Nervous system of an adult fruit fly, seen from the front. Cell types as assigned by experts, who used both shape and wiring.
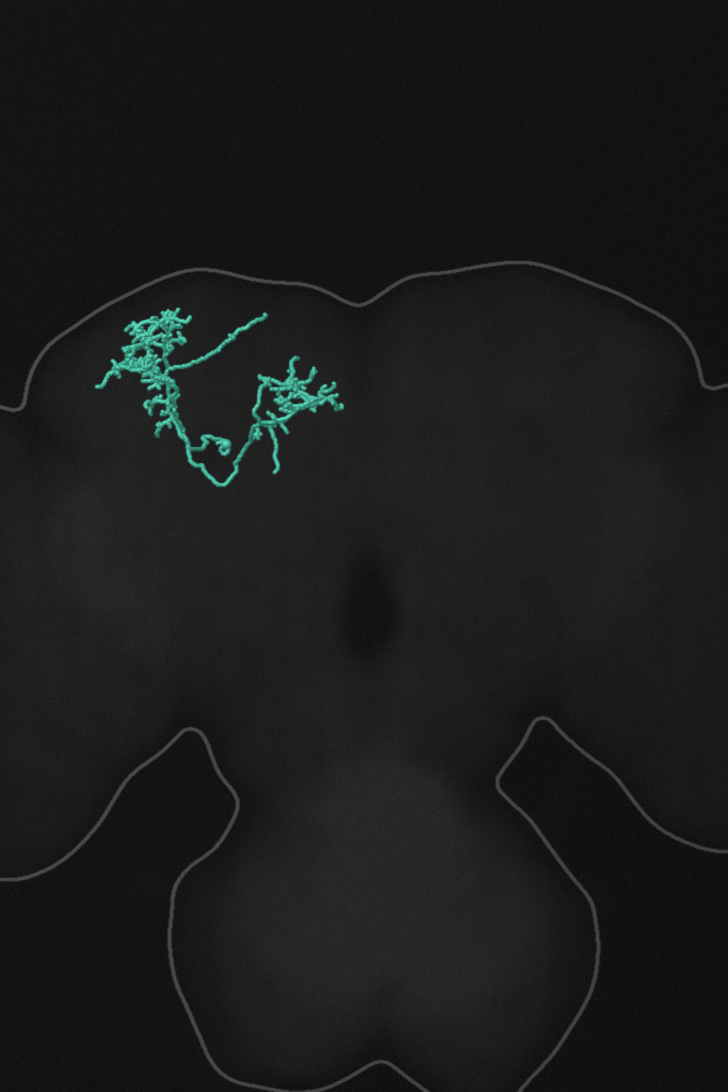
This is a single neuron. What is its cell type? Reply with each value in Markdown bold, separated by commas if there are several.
**SLP461**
